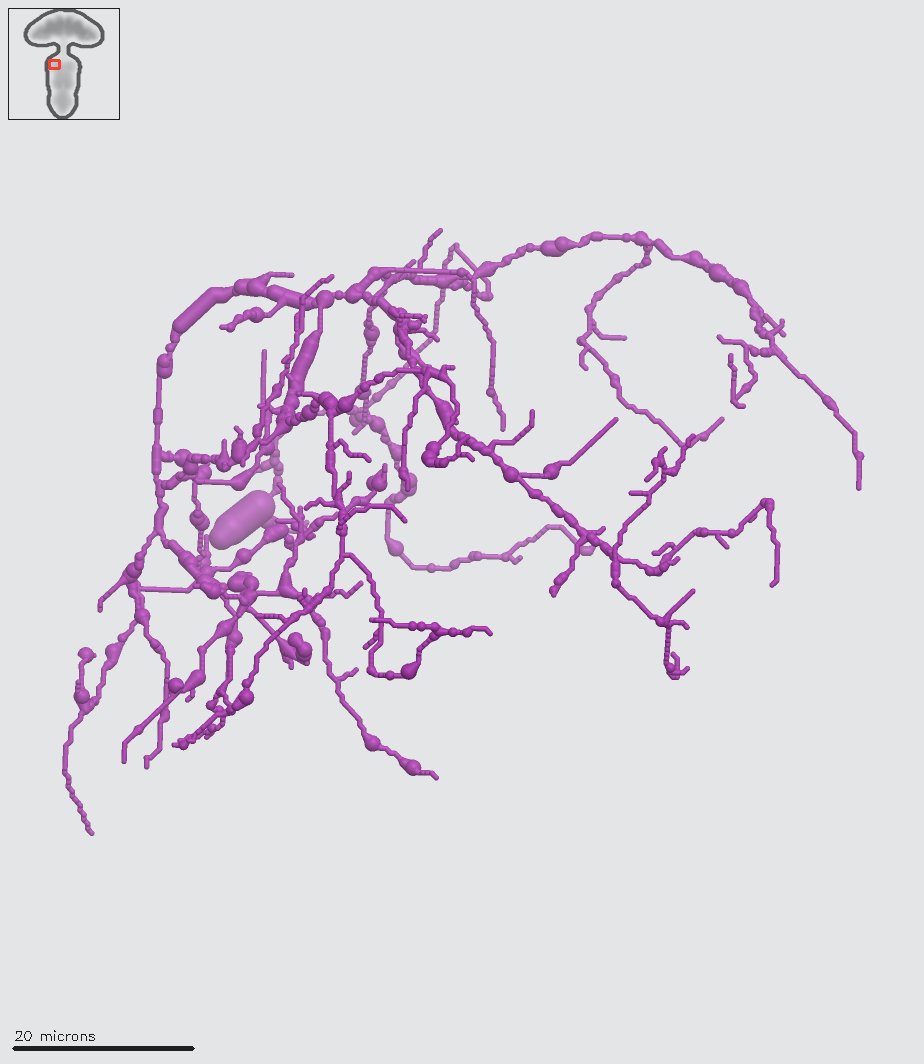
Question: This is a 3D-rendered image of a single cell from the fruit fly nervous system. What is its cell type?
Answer: IN13A049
